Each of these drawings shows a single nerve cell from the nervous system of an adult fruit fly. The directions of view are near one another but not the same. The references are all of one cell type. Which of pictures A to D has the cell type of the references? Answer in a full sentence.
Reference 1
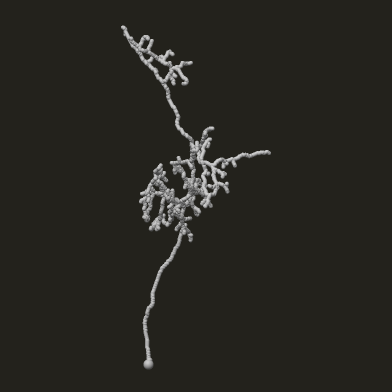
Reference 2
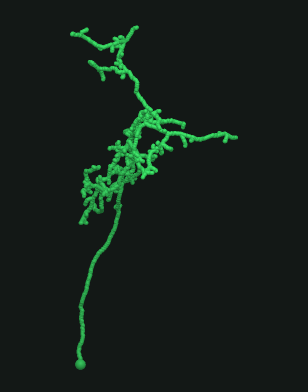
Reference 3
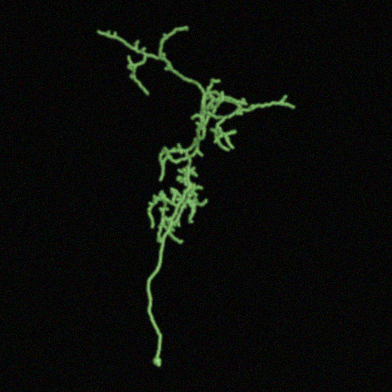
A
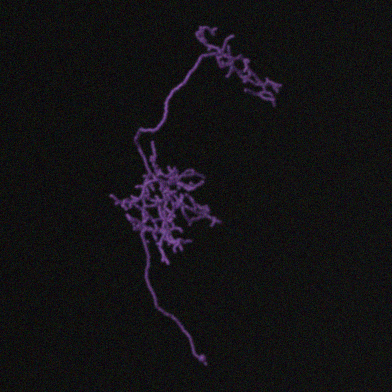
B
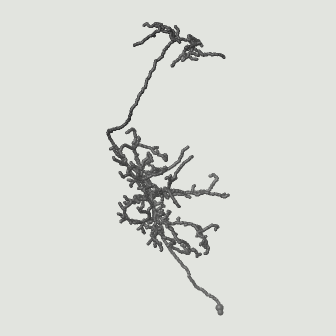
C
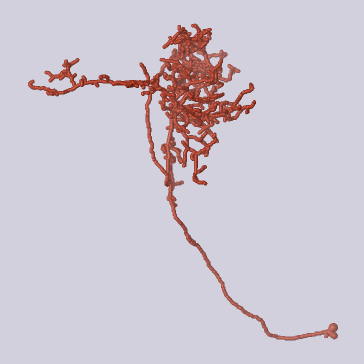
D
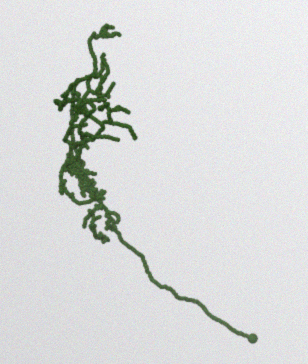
The nerve cell in picture D is of the same cell type.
